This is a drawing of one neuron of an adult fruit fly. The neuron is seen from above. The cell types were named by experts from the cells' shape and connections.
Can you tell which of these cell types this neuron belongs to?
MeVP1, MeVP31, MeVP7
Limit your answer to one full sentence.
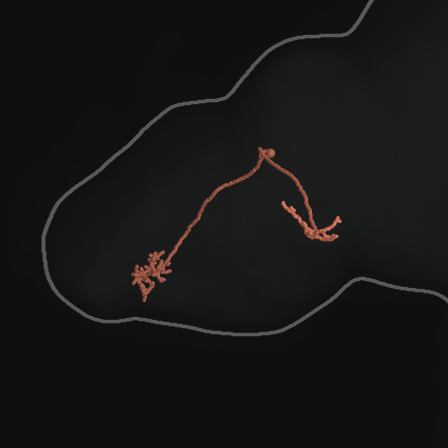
In terms of cell type, the neuron is MeVP1.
